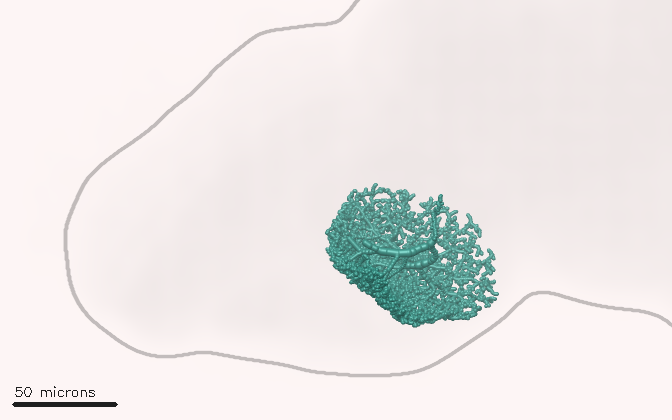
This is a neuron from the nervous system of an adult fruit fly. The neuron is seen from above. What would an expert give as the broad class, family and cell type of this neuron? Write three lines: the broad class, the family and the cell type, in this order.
visual projection neuron
hemilineage VLPl2_lateral
LT1a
